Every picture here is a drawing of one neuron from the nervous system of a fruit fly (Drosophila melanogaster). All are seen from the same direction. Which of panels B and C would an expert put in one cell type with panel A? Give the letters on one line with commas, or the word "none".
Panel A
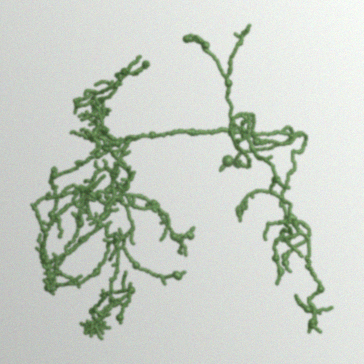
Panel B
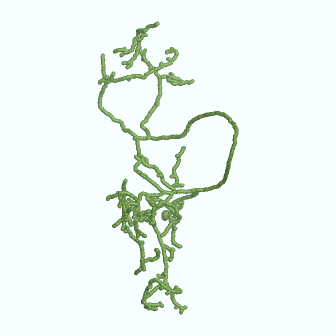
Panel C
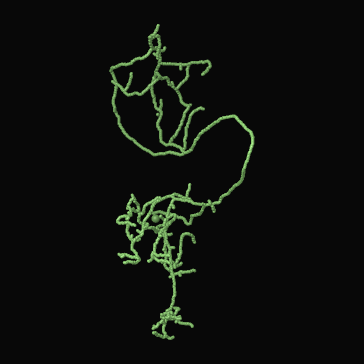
none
